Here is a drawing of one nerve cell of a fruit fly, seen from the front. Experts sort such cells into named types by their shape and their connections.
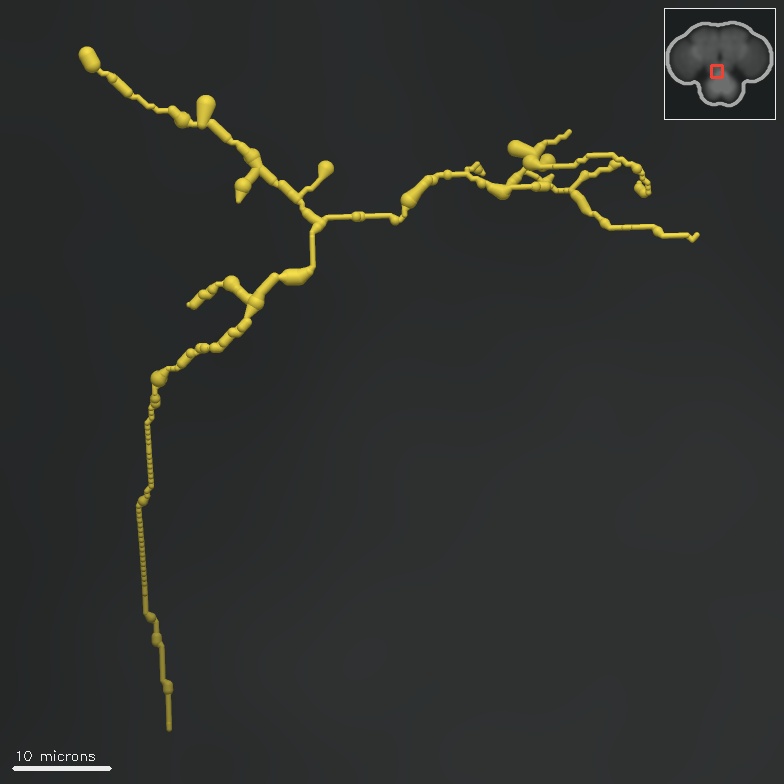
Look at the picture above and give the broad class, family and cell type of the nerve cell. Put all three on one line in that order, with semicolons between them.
sensory neuron entering the brain; class mechanosensory; TPMN1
